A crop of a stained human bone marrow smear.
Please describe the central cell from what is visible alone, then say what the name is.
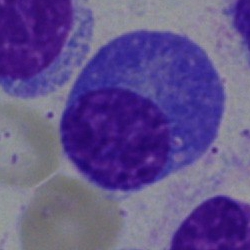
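A smooth oval outline encloses the cell. On the lower-left side, the nucleus extends to the cell's edge. Against the right edge of the nucleus, a few small pale spots lie in the cytoplasm. No granules appear in the cytoplasm. It is a plasma cell.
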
